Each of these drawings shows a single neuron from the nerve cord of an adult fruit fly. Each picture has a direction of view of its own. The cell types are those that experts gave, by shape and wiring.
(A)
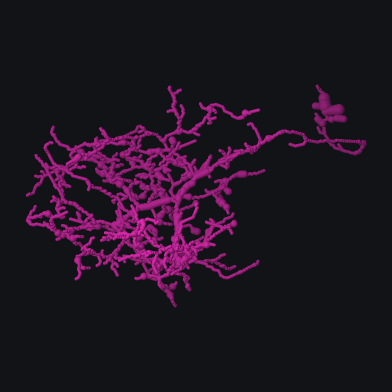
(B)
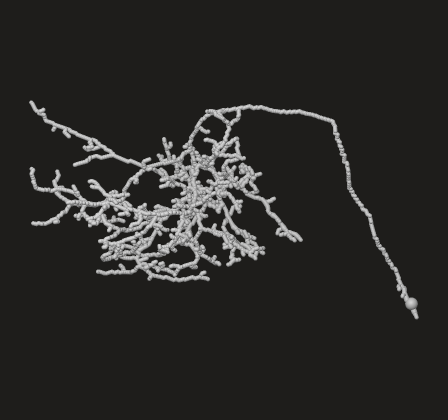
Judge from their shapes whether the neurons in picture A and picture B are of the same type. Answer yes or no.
yes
